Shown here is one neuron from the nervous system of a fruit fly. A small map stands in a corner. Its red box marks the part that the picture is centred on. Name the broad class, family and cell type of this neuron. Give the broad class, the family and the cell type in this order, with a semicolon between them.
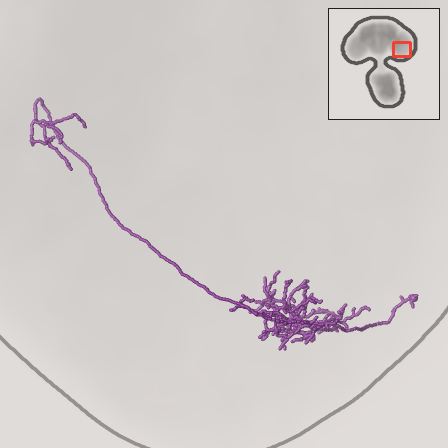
optic-lobe intrinsic neuron; Tm; Tm26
